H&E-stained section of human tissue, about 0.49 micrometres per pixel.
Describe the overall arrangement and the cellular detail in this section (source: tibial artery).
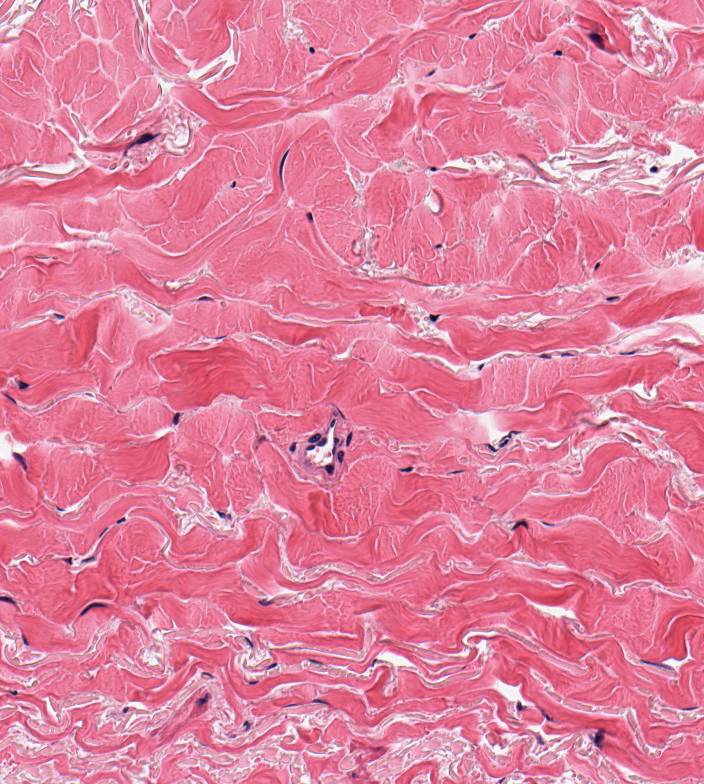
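Thick pink collagen bundles fill the whole field, and there's no epithelium anywhere. Down in the lower half they run roughly horizontally in wavy layers, while up top they head in several directions and interweave. Between them you'll spot sparse nuclei, small, dark, flattened and spindle-shaped.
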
